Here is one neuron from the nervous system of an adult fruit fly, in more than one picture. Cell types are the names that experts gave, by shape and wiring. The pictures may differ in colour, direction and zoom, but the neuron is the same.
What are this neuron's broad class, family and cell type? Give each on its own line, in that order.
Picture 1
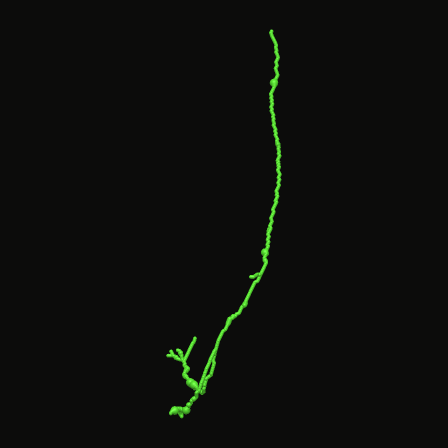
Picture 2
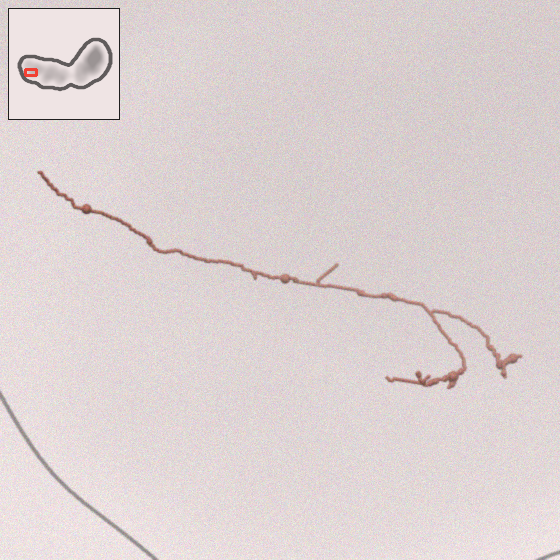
sensory neuron entering the nerve cord
class chemosensory
SNch10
